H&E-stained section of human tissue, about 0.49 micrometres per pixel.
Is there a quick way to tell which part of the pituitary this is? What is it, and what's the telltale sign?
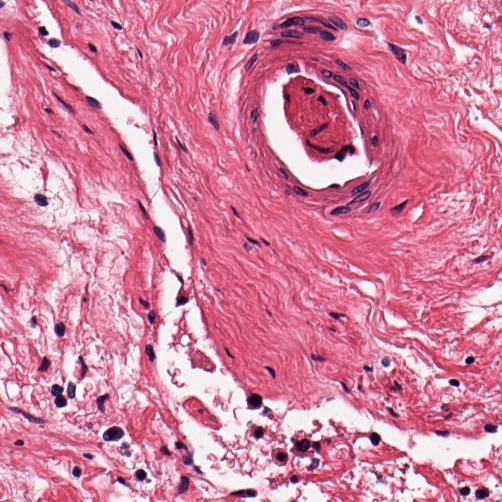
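Dense connective tissue. Dense pink fibrous stroma, no epithelium; spindle-shaped nuclei sparse, widely scattered.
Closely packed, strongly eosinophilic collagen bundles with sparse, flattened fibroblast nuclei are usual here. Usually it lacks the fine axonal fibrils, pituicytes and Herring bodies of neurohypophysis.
Upper right: a vessel lumen ringed by elongated, flattened nuclei in its wall, with wavy collagen fibres curving concentrically around it.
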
